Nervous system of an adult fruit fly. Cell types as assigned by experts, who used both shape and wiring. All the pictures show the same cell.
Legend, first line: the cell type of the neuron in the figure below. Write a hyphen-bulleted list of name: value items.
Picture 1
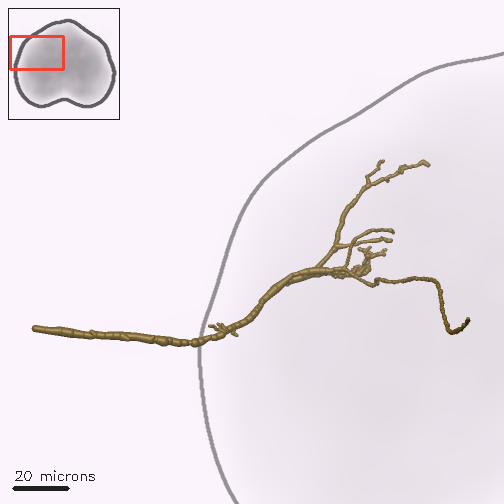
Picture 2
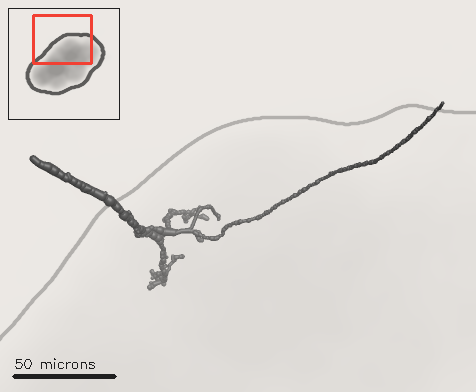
- cell type: SApp20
